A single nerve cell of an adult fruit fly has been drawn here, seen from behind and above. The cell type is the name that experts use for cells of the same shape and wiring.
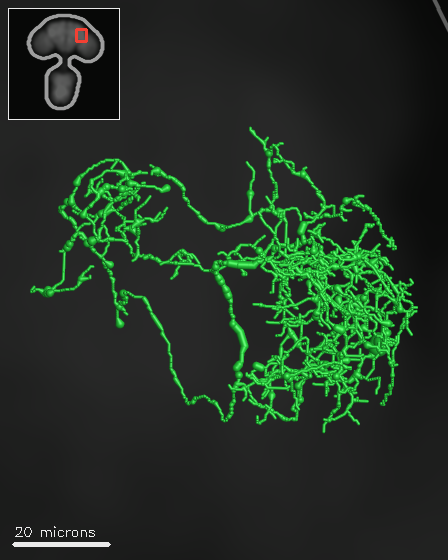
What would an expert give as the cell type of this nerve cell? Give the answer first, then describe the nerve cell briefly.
Its cell type is AVLP404. This is a central-brain intrinsic neuron. By the scale bar it is about 80 microns wide in this view. More than a hundred branch ends can be seen.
